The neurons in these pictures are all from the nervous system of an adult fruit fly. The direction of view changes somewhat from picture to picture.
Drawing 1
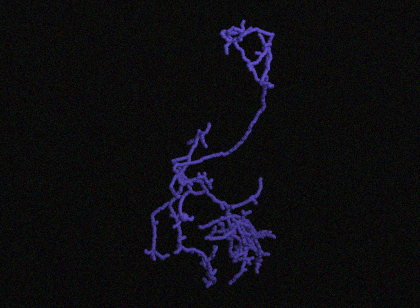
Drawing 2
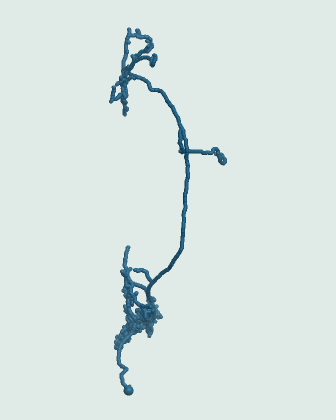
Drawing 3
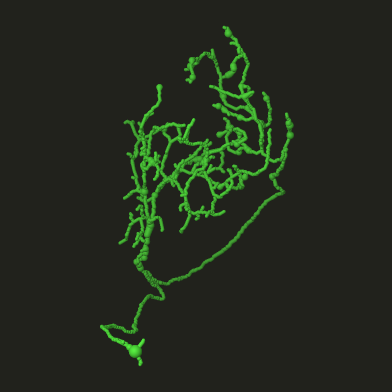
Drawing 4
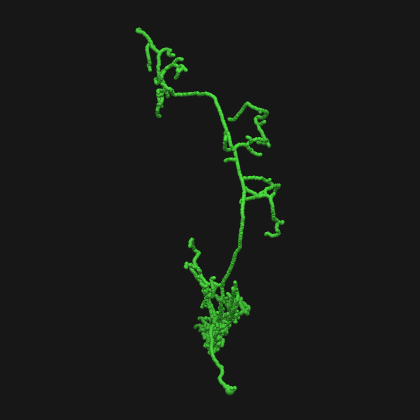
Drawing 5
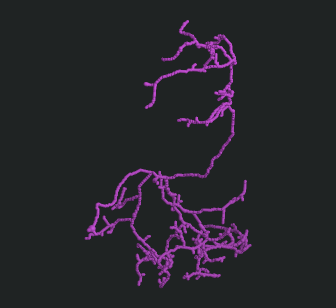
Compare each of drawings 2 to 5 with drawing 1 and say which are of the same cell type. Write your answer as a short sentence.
Drawing 5 is of the same cell type.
